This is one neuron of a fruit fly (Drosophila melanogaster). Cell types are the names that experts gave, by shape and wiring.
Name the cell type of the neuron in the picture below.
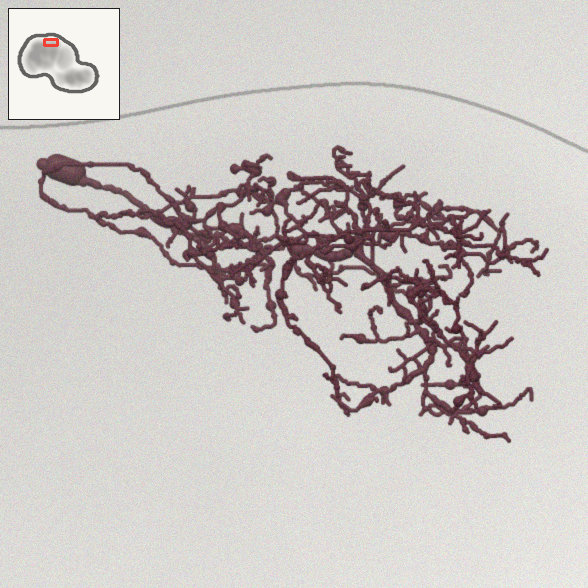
CB1089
